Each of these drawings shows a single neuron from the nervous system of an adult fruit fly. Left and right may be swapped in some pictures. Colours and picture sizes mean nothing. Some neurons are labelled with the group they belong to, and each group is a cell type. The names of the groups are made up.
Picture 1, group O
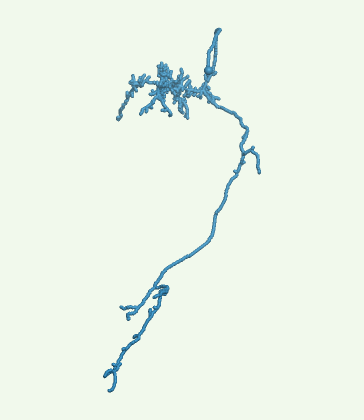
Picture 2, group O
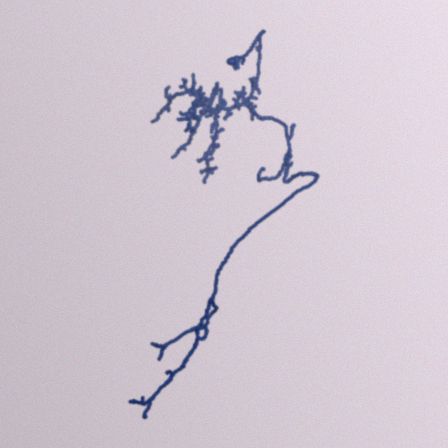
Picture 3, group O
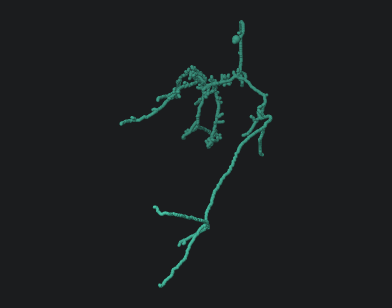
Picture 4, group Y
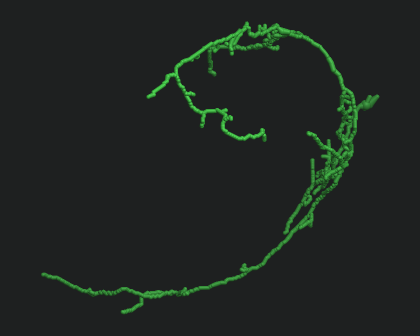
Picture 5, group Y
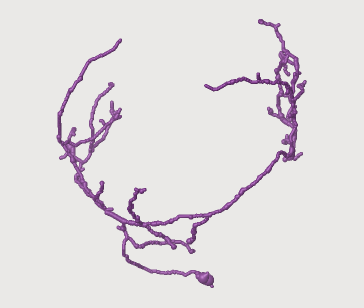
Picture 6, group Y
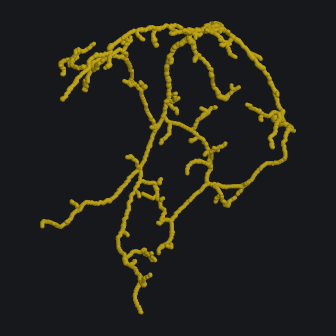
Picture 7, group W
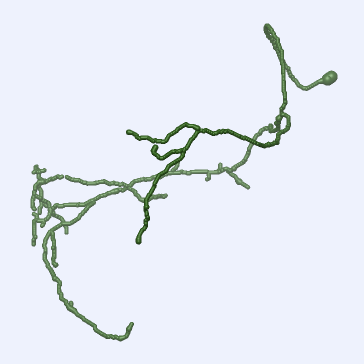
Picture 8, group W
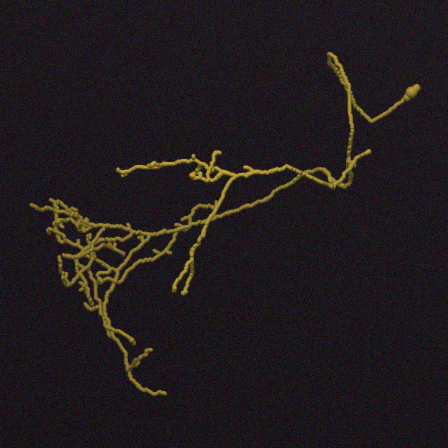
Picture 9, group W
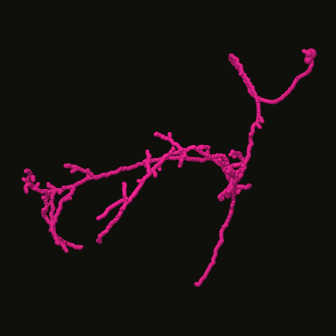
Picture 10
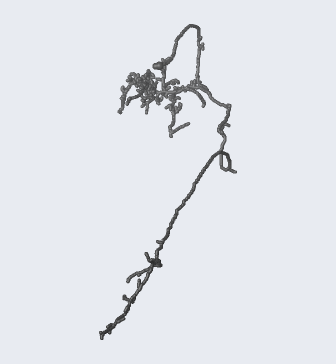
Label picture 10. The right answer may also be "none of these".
group O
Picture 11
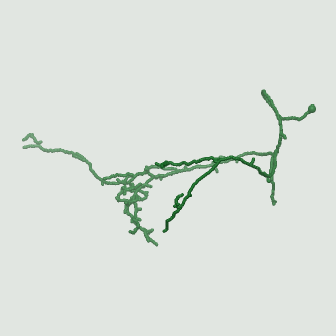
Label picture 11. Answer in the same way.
group W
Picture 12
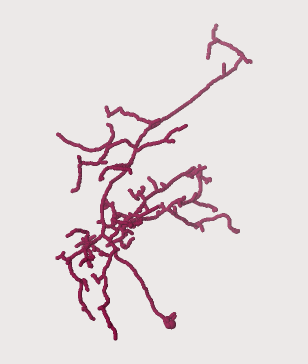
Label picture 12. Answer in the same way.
none of these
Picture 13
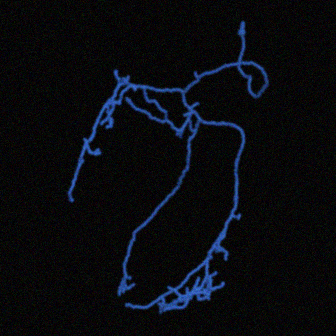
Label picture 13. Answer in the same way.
group W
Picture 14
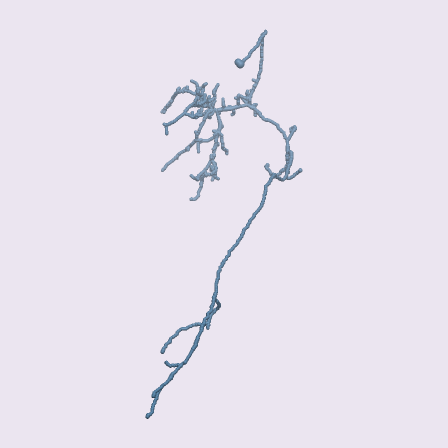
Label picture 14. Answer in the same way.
group O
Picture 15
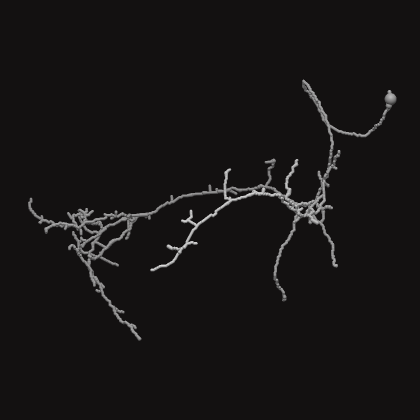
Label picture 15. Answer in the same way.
group W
